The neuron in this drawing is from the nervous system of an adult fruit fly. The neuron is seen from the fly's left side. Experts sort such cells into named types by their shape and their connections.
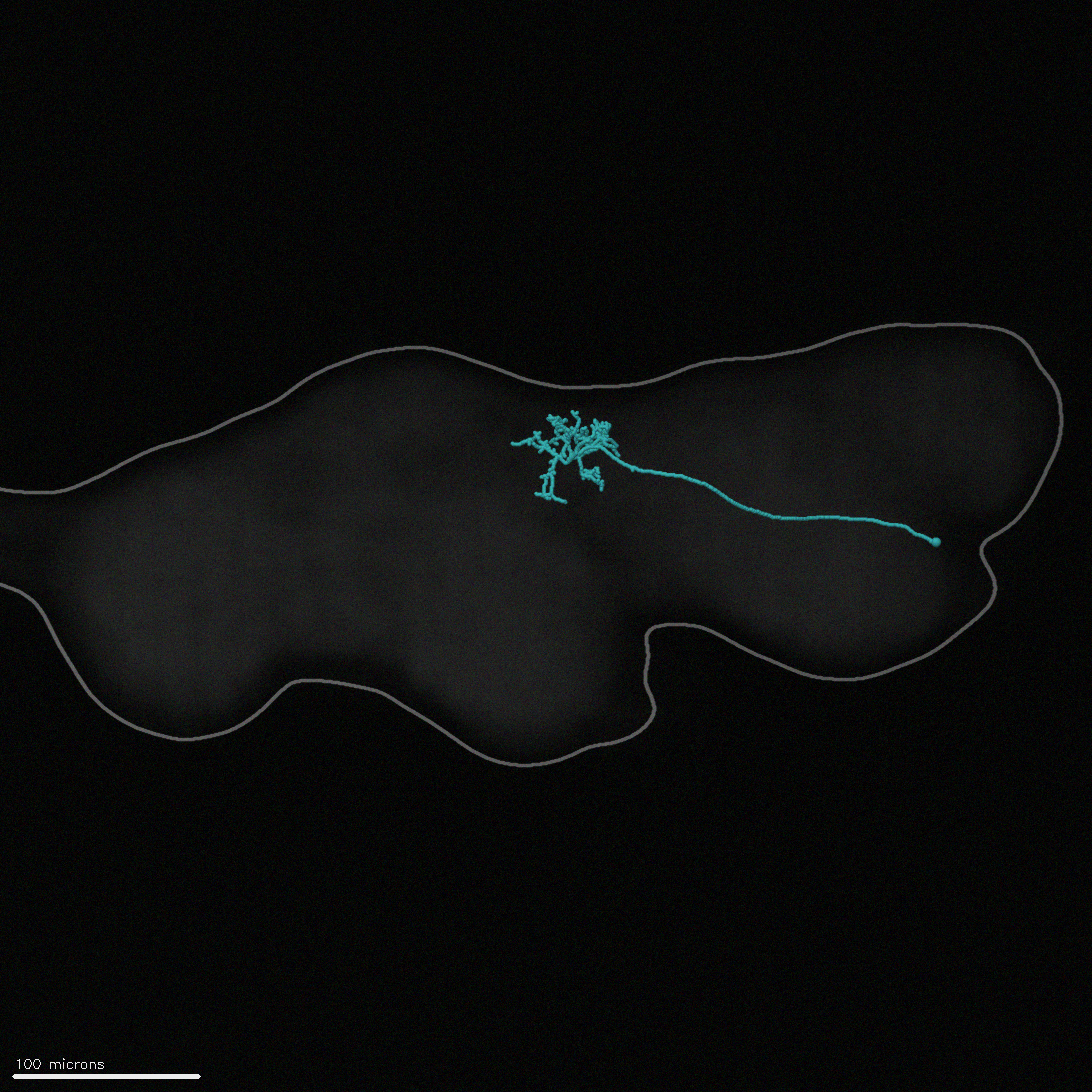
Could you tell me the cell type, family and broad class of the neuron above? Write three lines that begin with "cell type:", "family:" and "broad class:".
cell type: IN06A108
family: hemilineage 06A
broad class: nerve-cord intrinsic neuron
